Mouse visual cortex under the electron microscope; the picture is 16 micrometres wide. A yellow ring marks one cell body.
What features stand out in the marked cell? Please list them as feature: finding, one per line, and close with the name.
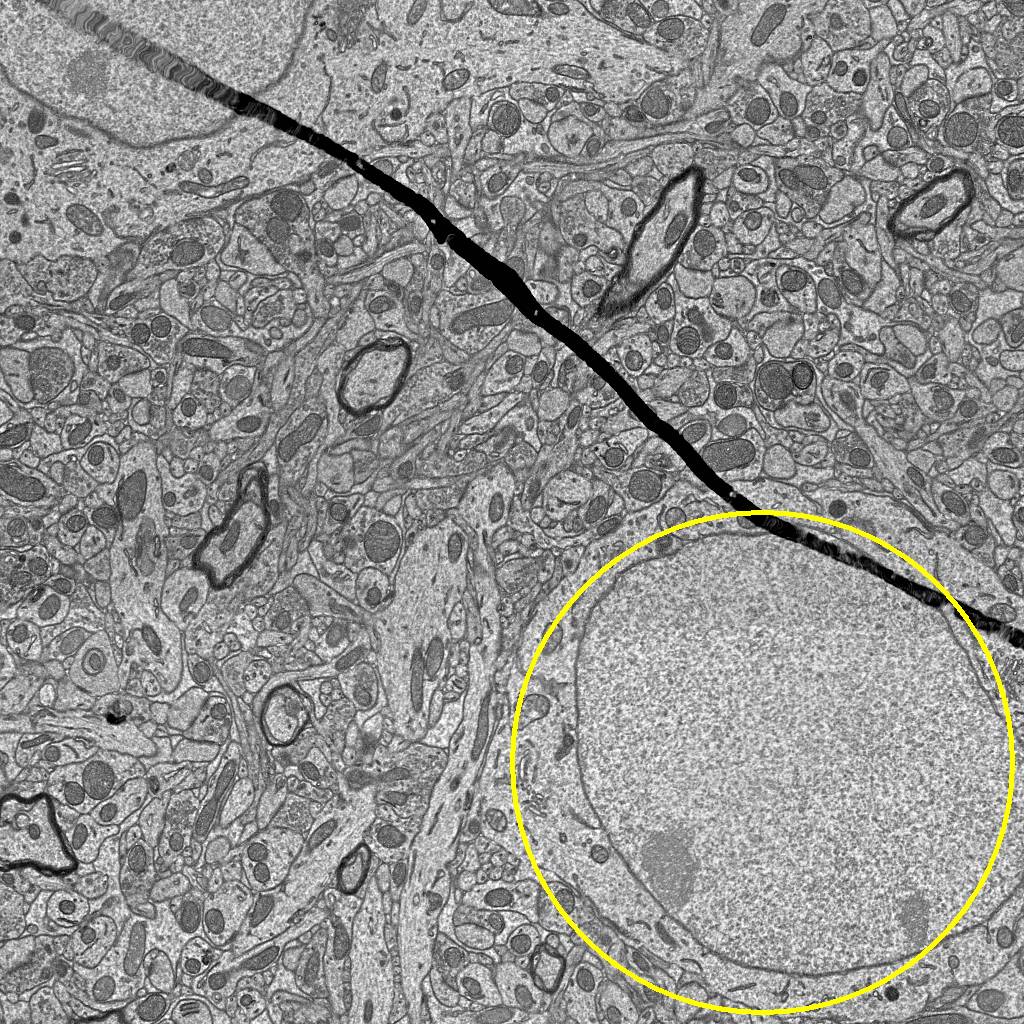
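Nucleus: large, nearly round, almost whole, filling most of the ring
Envelope: smooth, without deep infoldings
Chromatin: pale, finely granular, evenly spread
Mitochondria: few, small, scattered in the cytoplasm on the left
Cell: excitatory neuron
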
